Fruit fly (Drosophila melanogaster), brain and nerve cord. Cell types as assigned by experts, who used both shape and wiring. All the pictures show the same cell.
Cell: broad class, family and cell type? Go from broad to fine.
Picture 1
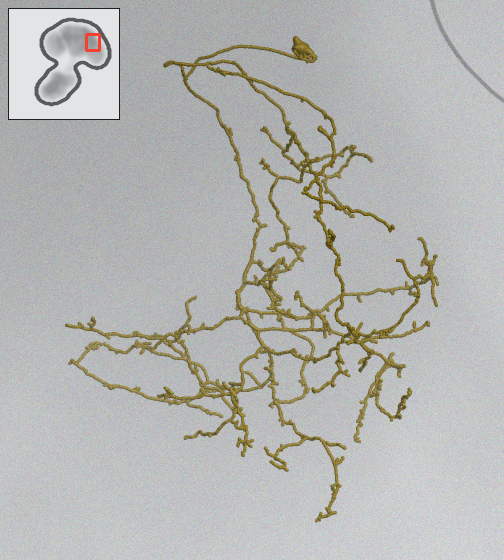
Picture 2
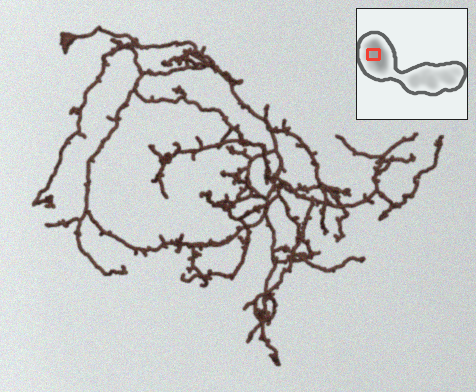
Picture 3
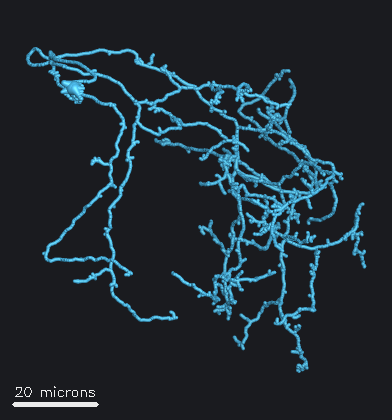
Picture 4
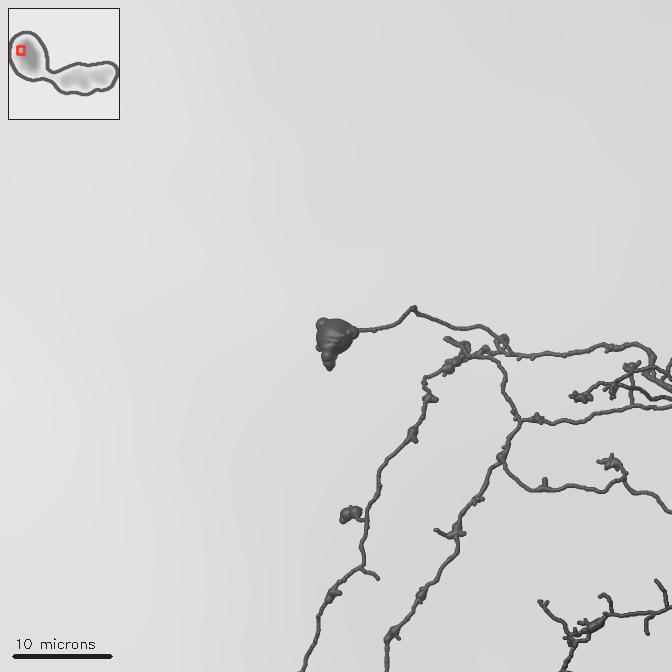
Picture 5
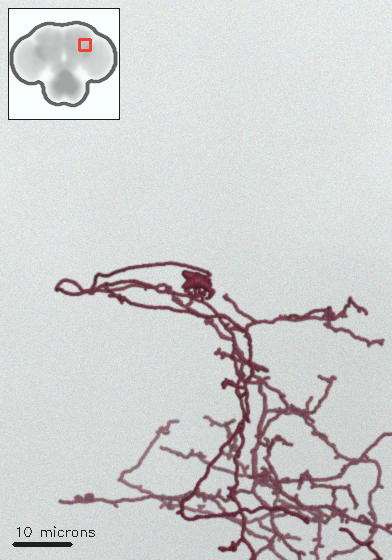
central-brain intrinsic neuron; hemilineage VLPl&d1_dorsal; AVLP231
